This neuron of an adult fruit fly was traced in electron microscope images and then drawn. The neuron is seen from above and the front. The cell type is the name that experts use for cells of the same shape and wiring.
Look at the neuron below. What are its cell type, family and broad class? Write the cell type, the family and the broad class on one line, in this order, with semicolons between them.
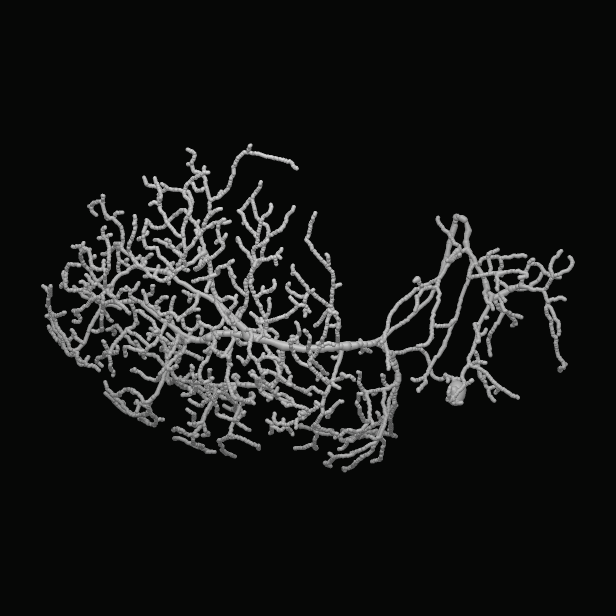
MeVP53; MeVP; visual projection neuron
